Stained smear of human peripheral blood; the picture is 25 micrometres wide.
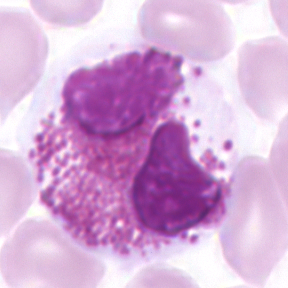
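Eosinophil in the centre. First, the nucleus is divided into two lobes, one in the upper left of the cell and the other in the lower right. Next, its chromatin is dense and stains deep purple. Last, pink-red granules pack the cytoplasm.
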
